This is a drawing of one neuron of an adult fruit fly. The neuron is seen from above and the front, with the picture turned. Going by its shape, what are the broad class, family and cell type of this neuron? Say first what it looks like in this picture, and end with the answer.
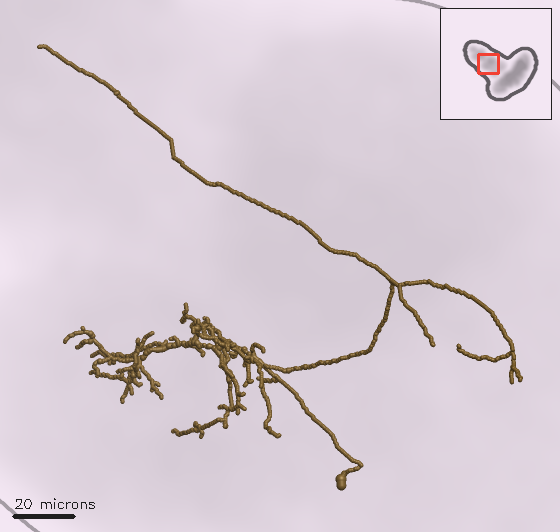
The cell body is at the bottom of the picture. By the scale bar it is about 160 microns wide in this view. Dozens of branch ends can be seen. Its broad class is nerve-cord intrinsic neuron. Its family is hemilineage 10B. It is of cell type IN10B032.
